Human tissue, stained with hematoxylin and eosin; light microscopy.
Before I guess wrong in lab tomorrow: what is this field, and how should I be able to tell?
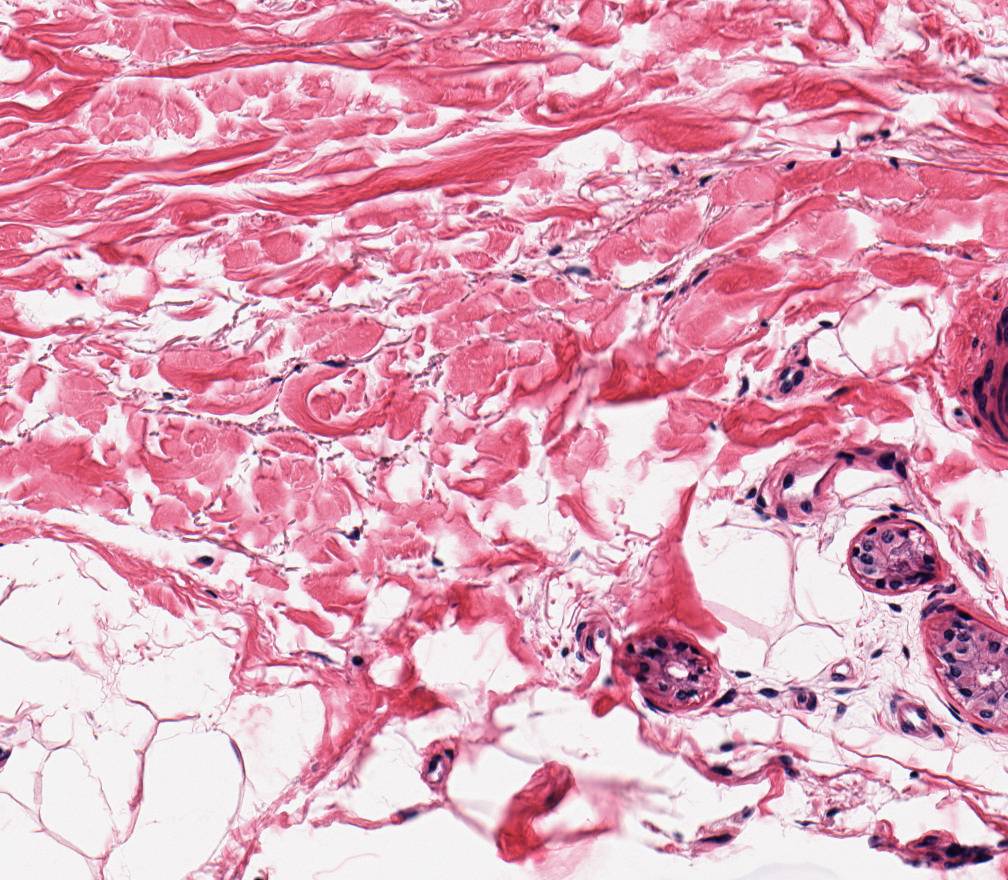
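Dermis is the main tissue here, its dense pink collagen filling the upper two-thirds of the field. Its thick collagen bundles run in mixed directions, many cut across as rounded pink islands.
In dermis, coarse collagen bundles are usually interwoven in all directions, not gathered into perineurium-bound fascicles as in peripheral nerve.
Cells in the collagen are sparse and carry small dark spindle-shaped nuclei.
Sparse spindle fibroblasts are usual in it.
In the lower third lie fat and small tubular profiles, with large clear fat cells with thin pink walls at the lower left.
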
